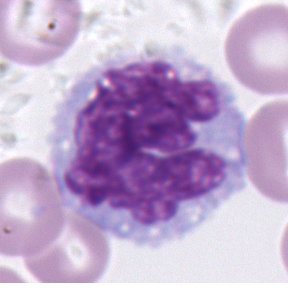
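Monocyte, the central cell in a stained smear of human peripheral blood. Its outline is roughly round, with a slightly uneven edge. The monocyte's nucleus is irregular and folded into several overlapping lobes. Several small clear vacuoles lie in the cytoplasm near the cell edge, and the cytoplasm carries no coarse coloured granules.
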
